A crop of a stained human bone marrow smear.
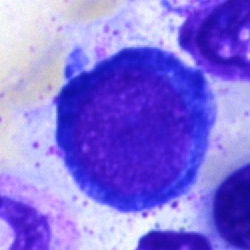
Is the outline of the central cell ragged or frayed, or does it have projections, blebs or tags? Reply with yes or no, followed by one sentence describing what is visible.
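Yes. A small blue bleb projects from the upper left edge.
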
